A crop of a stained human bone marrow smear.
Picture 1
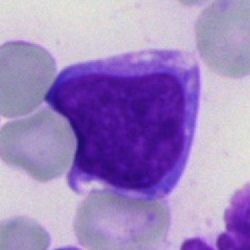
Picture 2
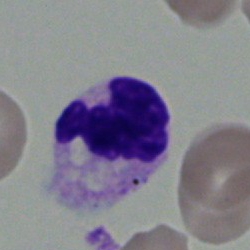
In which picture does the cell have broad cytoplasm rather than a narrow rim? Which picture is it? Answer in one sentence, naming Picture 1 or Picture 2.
It is in picture 2 that the cytoplasm of the cell is plentiful.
